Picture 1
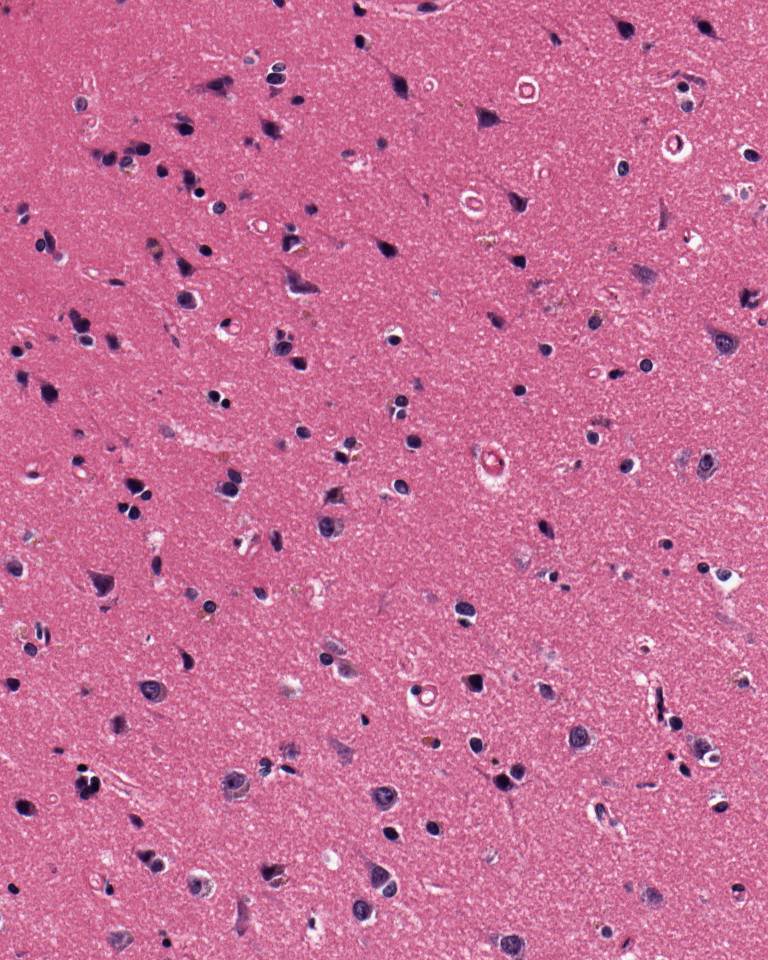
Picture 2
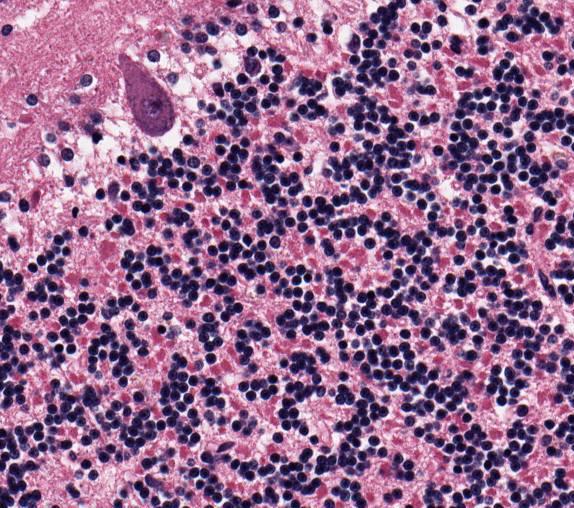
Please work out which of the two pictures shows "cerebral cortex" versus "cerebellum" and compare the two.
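Picture 1: cerebral cortex. Picture 2: cerebellum. Picture 1: uniform pink, finely granular background; cells scattered singly and loosely, no organised units. Larger cells with angular, triangular bodies tapering into a single process, spread across the field. Most numerous: small round dark nuclei with little visible cytoplasm. Several small round thin-walled capillary profiles scattered, including upper right and centre. Picture 2: dense layer of small dark nuclei fills most of the field; pale pink fibrillary zone confined to upper left corner. Crowded cells: round, uniform, darkly stained nuclei, very little visible cytoplasm. One large neuron near upper left, at the border of pale zone and dense layer: abundant purplish cytoplasm, round central nucleus. Small irregular islands of pink material between nuclear clusters throughout the dense layer.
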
